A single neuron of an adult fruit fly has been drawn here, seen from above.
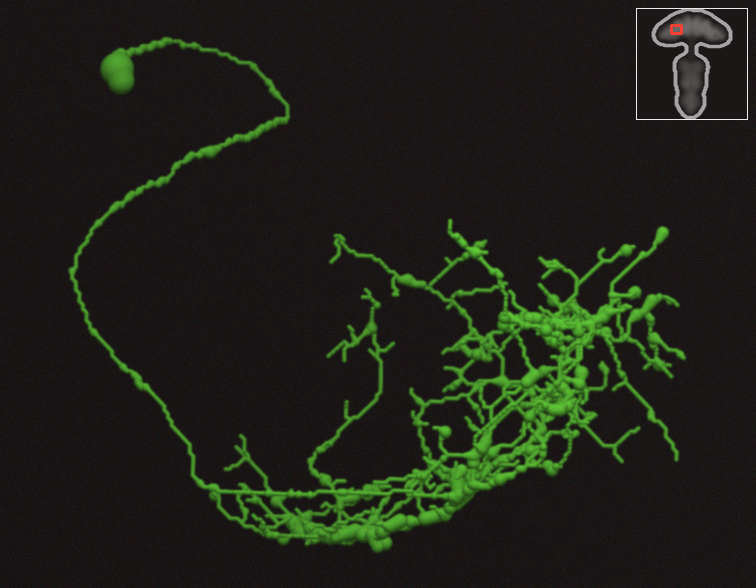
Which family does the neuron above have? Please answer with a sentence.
The family is hemilineage SLPav2.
